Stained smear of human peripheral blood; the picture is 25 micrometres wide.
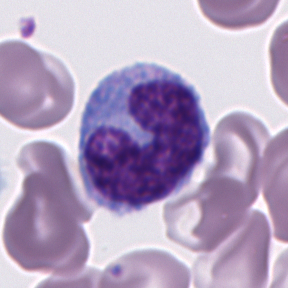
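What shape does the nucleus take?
It curves like a C, I'd say, with its notch opening toward the upper left.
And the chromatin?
Dark purple, coarsely clumped.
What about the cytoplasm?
Pale blue-grey, holding fine, faint purplish granules.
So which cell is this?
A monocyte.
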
